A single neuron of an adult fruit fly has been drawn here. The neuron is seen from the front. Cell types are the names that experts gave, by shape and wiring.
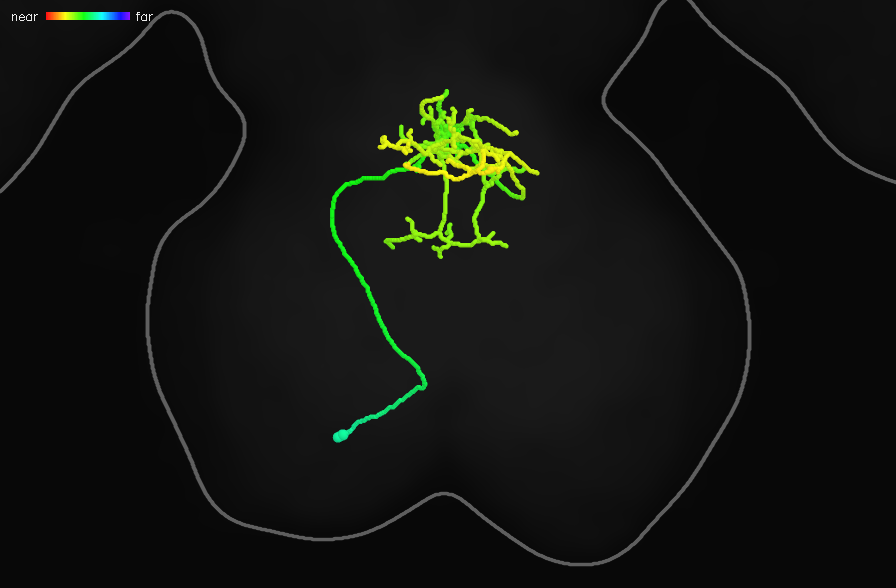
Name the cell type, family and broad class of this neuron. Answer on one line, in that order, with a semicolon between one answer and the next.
IN06A081; hemilineage 06A; nerve-cord intrinsic neuron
